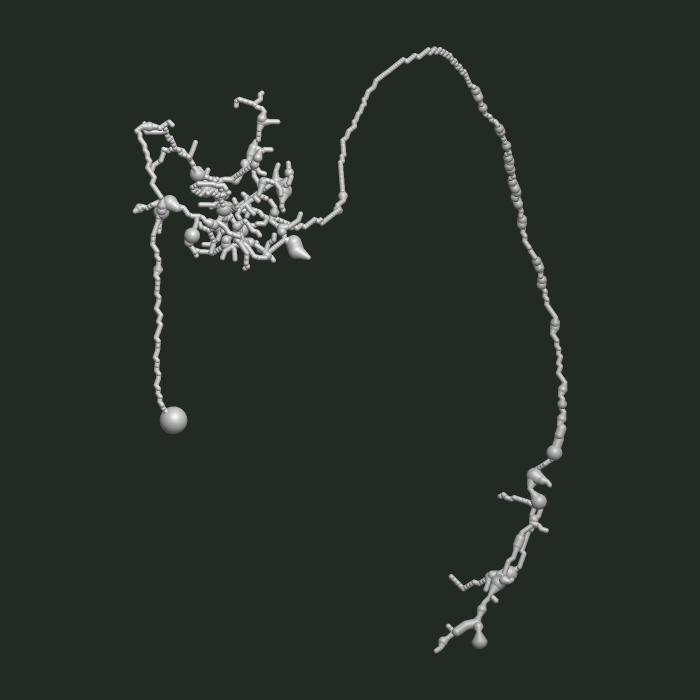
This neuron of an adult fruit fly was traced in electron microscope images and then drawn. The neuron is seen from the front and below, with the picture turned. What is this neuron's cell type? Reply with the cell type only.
Tm37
